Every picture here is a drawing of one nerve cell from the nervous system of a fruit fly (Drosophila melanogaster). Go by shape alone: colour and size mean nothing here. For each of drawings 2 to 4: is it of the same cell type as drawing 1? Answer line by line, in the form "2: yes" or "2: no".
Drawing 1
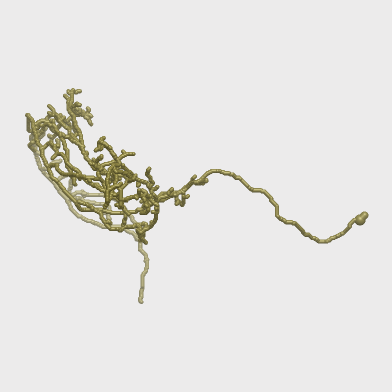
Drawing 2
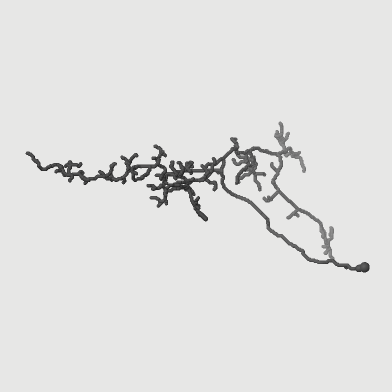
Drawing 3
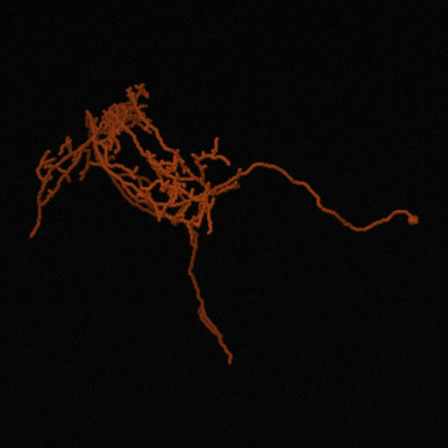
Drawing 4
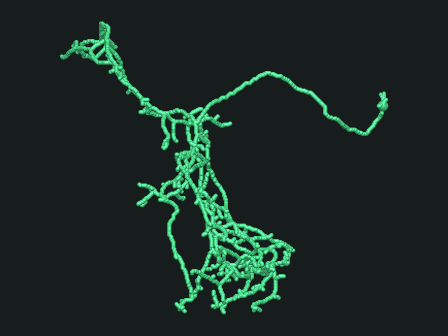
2: no
3: yes
4: no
